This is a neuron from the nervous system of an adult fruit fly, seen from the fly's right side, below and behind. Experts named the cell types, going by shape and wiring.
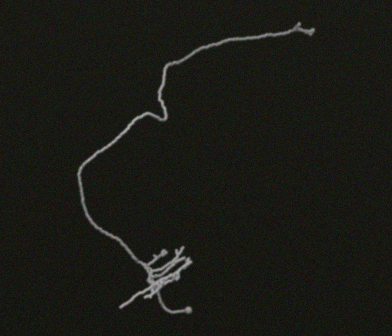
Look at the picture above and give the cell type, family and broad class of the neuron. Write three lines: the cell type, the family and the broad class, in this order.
MeTu4d
MeTu
visual projection neuron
